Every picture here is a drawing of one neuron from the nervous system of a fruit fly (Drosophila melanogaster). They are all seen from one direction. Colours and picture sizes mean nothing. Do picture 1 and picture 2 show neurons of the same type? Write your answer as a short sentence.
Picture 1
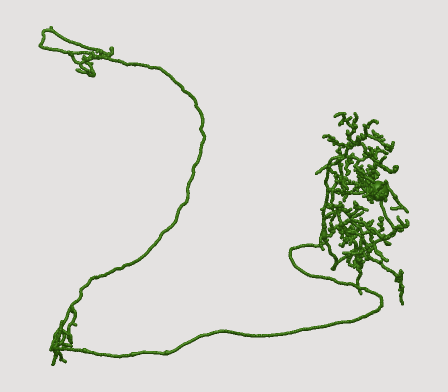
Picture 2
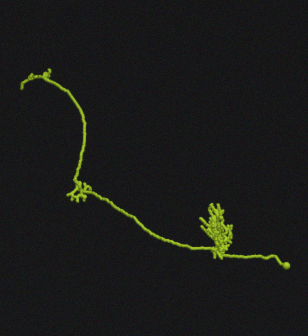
They are of the same cell type.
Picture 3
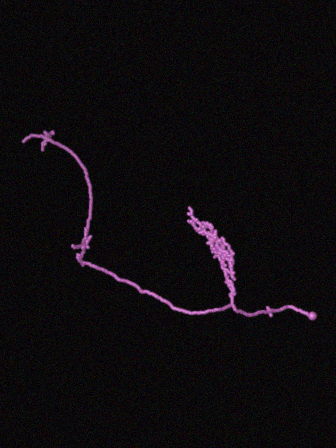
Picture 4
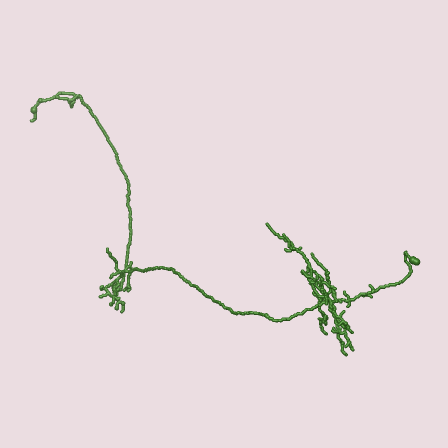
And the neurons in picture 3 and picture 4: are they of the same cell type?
They are of different cell types.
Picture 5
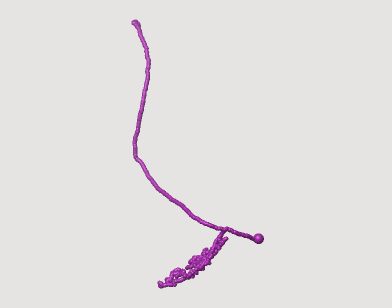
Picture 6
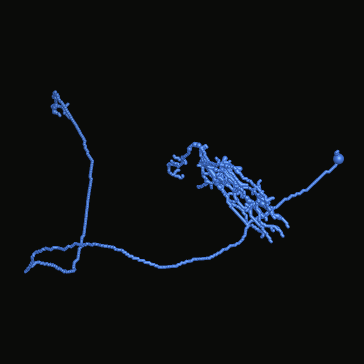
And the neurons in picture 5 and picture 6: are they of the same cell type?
They are of the same cell type.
